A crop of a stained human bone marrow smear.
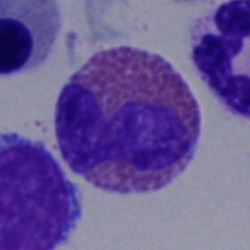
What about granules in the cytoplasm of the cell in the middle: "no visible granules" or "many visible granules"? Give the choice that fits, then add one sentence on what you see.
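Many visible granules. The cytoplasm is packed with reddish-orange granules.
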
